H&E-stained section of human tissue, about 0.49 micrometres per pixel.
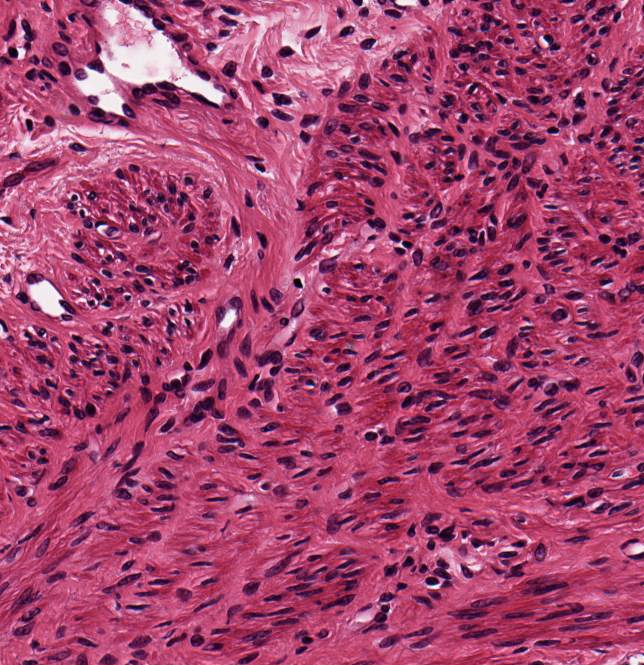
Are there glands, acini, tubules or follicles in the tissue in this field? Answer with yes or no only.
No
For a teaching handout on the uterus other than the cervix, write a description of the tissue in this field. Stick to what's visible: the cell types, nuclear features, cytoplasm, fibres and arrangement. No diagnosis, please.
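Arrangement: spindle cells in fascicles that run in different directions and cross one another. Nuclei: elongated, with blunt, rounded ends. Cytoplasm: eosinophilic and fibrillary. Near the upper left edge, small empty slit-like spaces.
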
